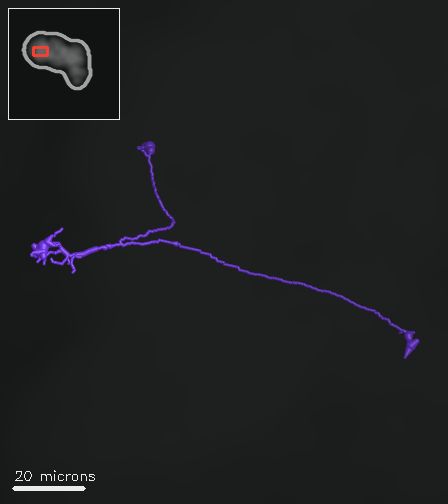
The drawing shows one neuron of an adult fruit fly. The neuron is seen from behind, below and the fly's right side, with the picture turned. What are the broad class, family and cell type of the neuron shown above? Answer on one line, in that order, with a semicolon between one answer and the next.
central-brain intrinsic neuron; hemilineage AOTUv3_dorsal; TuBu10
